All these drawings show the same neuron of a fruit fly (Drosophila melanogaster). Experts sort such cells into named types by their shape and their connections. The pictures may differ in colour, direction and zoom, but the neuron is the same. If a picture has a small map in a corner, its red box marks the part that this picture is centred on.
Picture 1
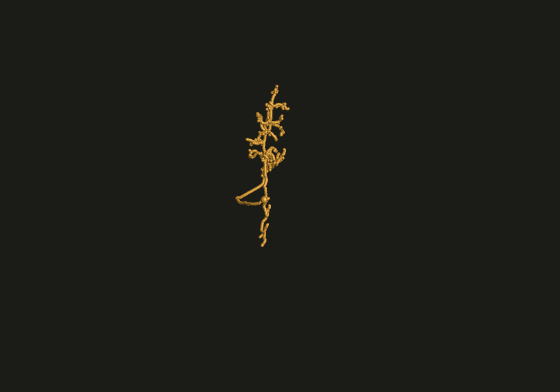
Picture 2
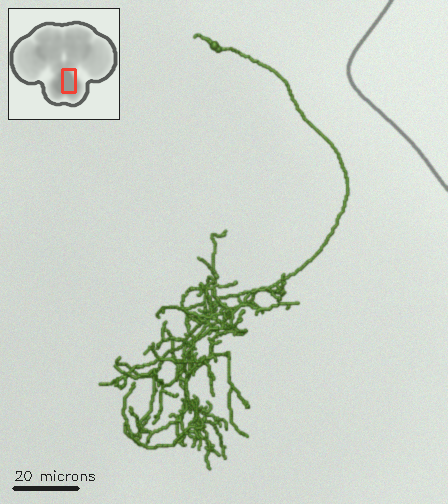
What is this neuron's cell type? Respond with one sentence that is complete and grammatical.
With respect to cell type, this neuron is IN11A041.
